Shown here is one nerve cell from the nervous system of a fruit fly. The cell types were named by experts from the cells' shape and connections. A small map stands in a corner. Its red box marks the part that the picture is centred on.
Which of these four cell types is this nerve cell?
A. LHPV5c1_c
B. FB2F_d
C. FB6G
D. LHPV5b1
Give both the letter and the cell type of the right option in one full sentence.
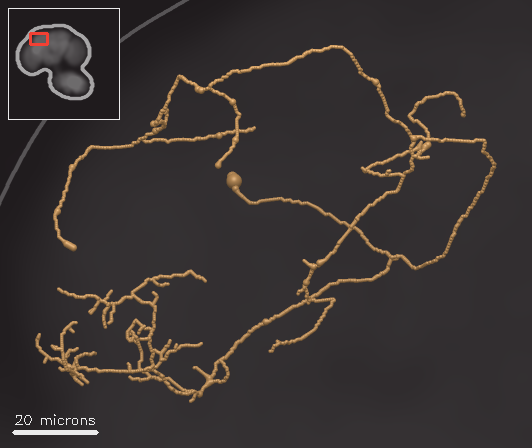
It is LHPV5b1, option D, that is the cell type of the nerve cell.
